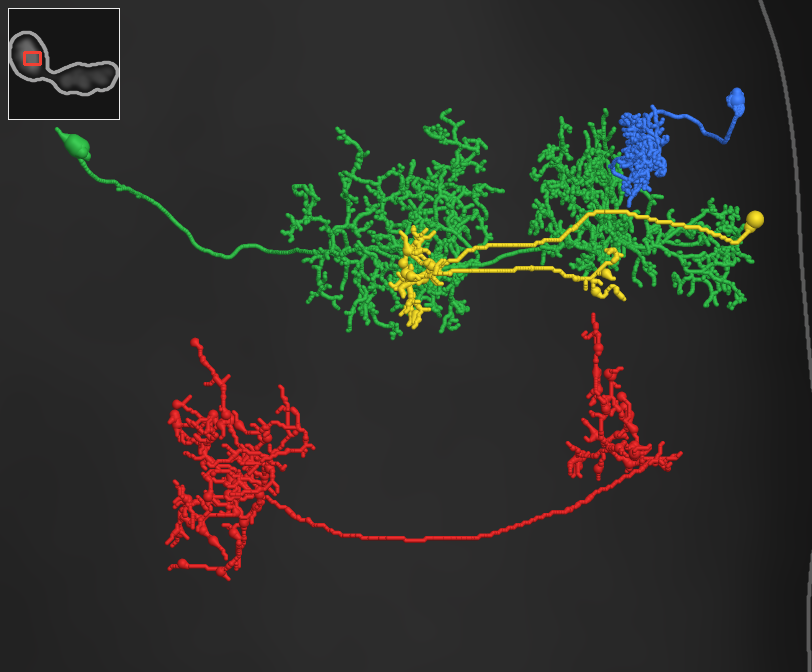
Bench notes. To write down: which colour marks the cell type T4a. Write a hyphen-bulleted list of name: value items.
- colour: yellow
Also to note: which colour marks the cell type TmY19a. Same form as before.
- colour: red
